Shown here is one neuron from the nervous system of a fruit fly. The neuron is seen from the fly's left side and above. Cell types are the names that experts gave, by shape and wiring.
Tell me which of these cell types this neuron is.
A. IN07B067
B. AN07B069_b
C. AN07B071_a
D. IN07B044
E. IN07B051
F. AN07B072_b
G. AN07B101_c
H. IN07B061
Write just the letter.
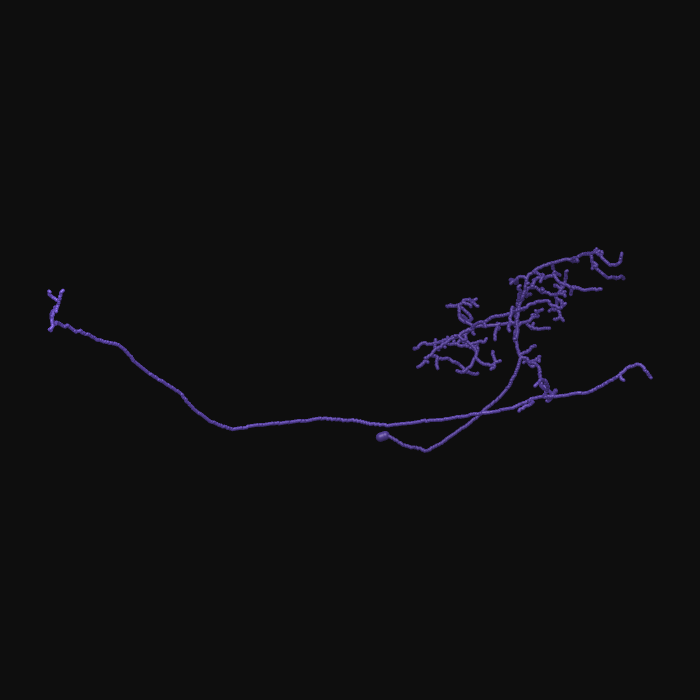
C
